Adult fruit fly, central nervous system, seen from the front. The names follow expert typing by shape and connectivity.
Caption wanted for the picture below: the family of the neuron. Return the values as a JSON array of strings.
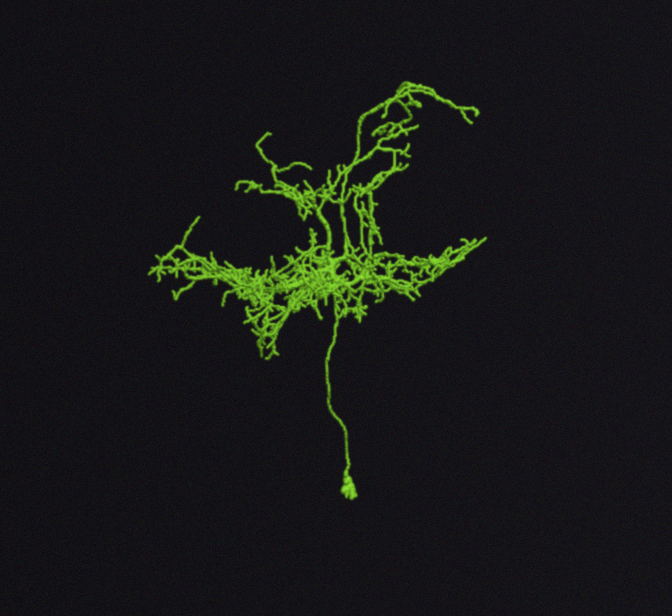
["hemilineage 06B"]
